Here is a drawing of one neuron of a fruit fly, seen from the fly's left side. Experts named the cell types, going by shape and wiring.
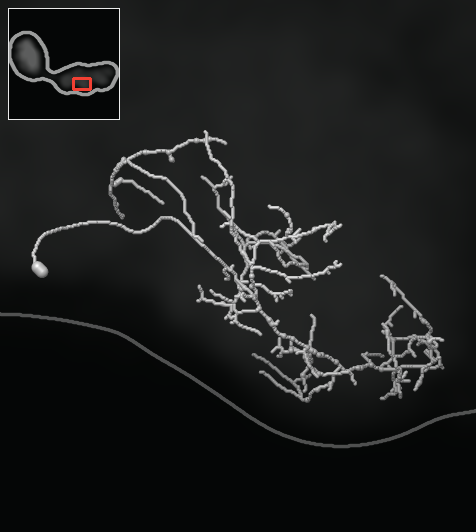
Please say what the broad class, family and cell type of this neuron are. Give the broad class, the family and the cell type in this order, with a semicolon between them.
nerve-cord intrinsic neuron; hemilineage 16B; IN16B075_c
